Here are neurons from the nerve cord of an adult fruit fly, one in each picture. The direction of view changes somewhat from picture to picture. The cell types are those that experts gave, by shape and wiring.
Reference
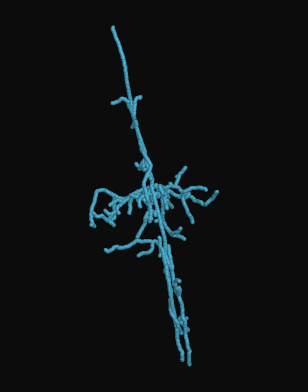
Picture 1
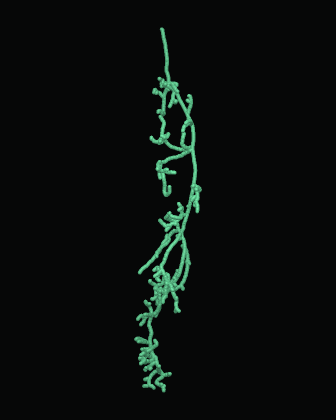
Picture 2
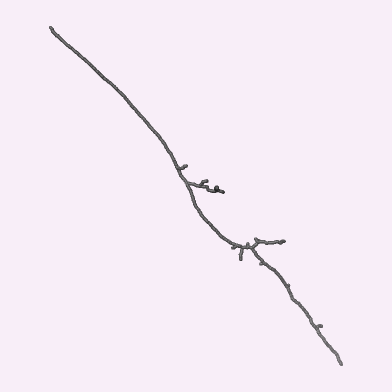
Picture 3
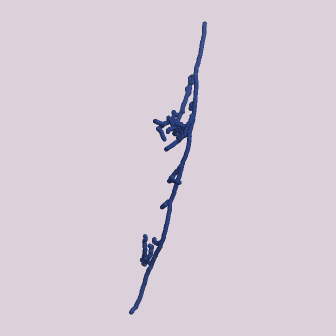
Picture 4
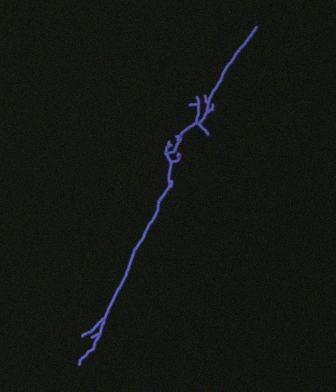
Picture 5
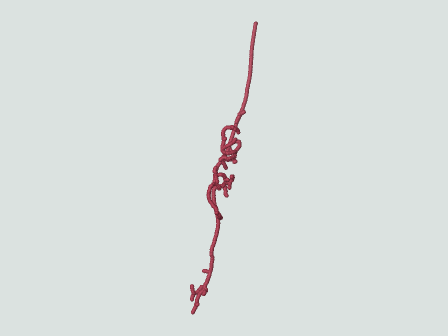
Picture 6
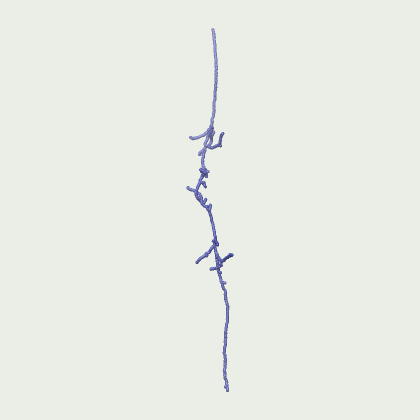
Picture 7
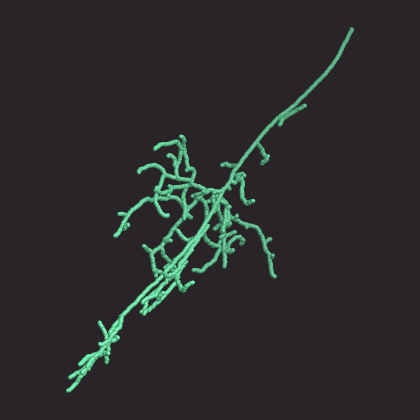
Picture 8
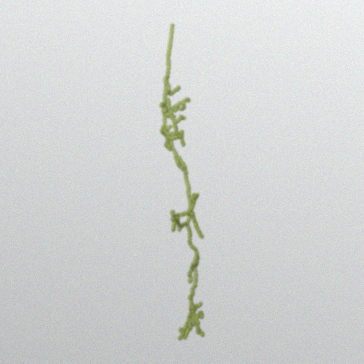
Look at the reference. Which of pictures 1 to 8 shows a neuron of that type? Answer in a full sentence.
The neuron in picture 7 is of the same cell type.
